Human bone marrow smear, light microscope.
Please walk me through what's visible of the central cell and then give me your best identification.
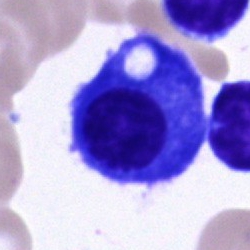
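Seen here is a roughly round cell whose margin is finely bumpy and irregular, with small blunt blebs projecting from its left and lower edges. Its cytoplasm shows no distinct granules, but one round, clear vacuole lies in it above the nucleus. This is a plasma cell.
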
